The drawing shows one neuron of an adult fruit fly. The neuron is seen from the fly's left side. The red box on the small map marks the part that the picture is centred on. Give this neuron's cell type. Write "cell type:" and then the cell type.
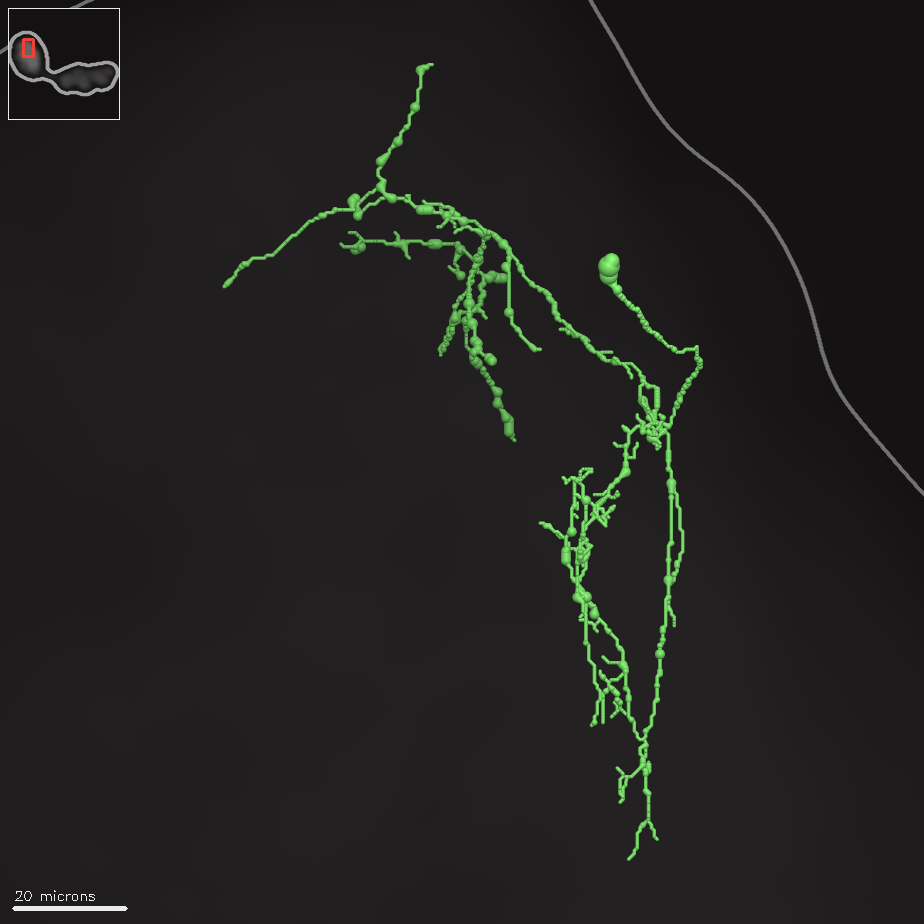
cell type: SMP242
